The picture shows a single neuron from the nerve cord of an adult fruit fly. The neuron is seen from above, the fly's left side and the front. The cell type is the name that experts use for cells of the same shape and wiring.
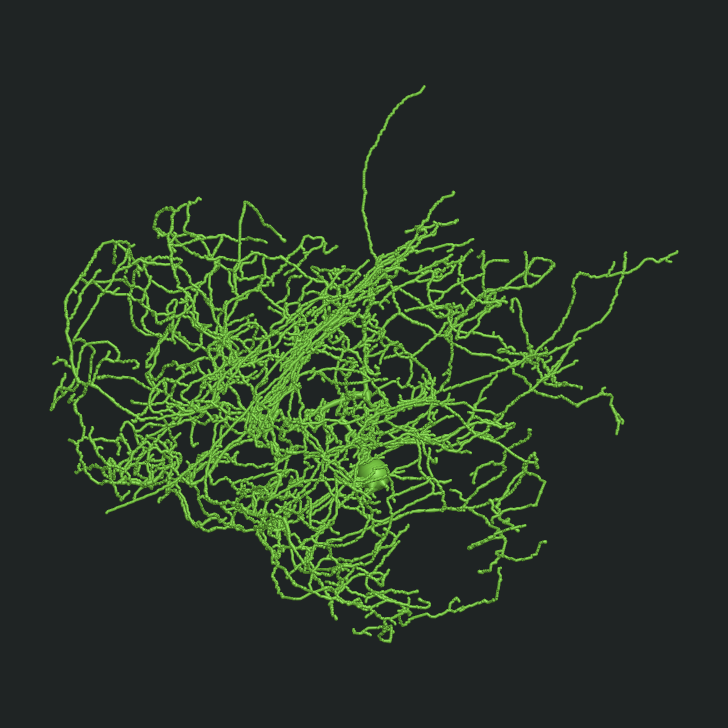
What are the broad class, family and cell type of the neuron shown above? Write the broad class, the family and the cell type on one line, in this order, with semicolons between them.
nerve-cord intrinsic neuron; hemilineage 27X; IN27X002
